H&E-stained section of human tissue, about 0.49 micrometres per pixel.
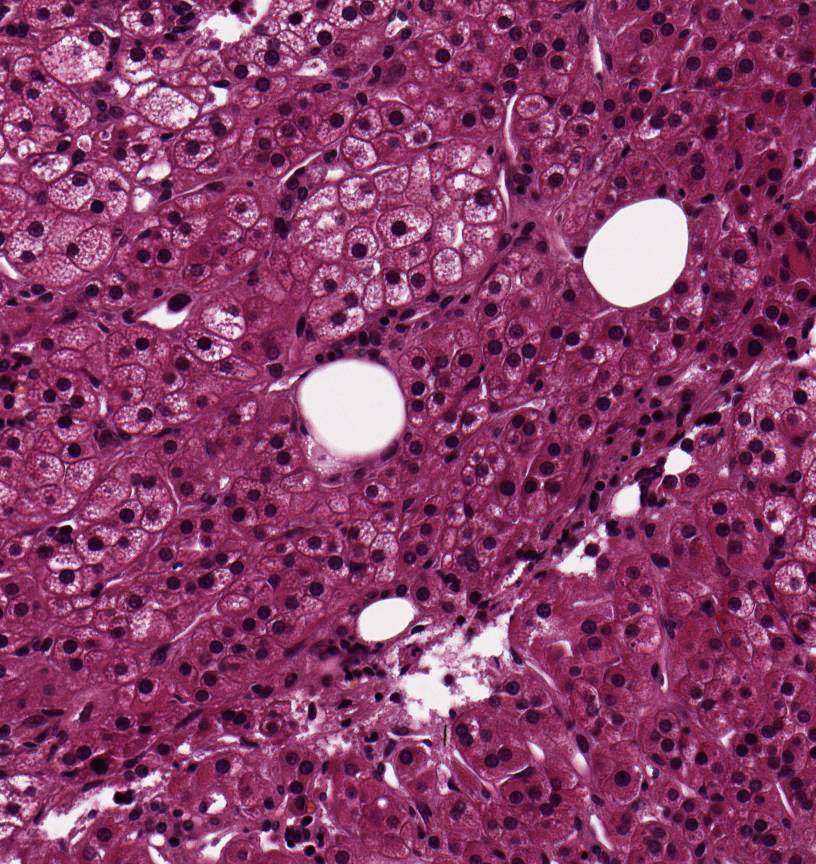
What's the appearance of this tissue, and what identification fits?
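The cells are arranged in nests and short cords, separated by thin, delicate septa containing slit-like capillaries. In the upper left and upper centre, cells are large and polygonal with pale, finely vacuolated, foamy cytoplasm. Towards the right and lower field, the cytoplasm is denser, pink and non-vacuolated. Nuclei are small, round, central and fairly uniform, many showing a nucleolus. The tissue is adrenal gland.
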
